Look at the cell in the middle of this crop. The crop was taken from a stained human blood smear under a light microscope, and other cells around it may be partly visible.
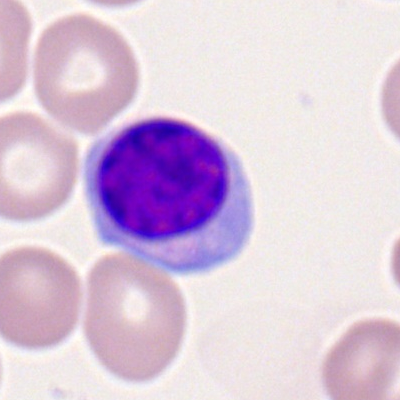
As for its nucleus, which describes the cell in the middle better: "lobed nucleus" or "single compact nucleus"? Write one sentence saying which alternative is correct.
Within the cell, the nucleus is one undivided, compact round, oval or kidney-shaped mass.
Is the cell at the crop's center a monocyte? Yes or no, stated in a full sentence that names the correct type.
No, the cell located centrally is a lymphocyte rather than a monocyte.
